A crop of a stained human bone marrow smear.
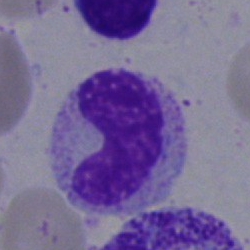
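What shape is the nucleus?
Kidney-shaped, with its indentation facing the left side of the cell.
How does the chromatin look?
Dark purple and clumped, with scattered small pale spots.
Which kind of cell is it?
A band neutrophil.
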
